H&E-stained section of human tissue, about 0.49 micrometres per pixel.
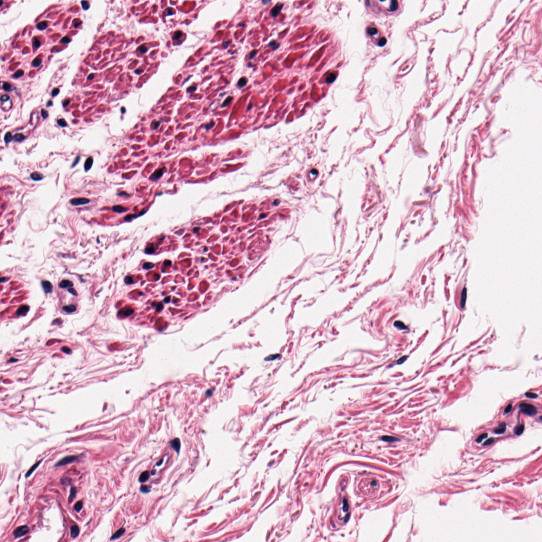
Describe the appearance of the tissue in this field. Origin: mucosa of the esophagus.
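Over in the upper left you've got compact bundles of deeply eosinophilic smooth muscle. Most of the muscle cells in them are cut in cross-section, so they make a mosaic of small rounded profiles. Their nuclei are dark and round to oval. Out in the loose stroma, nuclei are sparse, thin and spindle-shaped.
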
